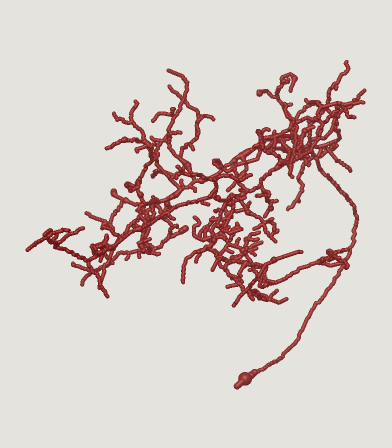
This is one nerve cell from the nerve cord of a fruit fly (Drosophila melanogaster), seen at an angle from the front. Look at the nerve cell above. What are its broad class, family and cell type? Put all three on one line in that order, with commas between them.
nerve-cord intrinsic neuron, hemilineage 00A, IN00A051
